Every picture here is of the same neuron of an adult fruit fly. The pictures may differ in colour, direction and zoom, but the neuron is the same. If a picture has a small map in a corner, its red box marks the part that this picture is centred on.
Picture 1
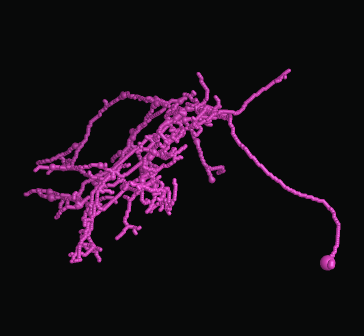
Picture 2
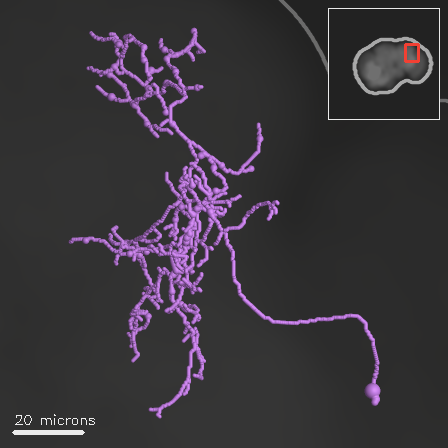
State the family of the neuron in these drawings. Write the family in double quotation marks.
"hemilineage SLPav3"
